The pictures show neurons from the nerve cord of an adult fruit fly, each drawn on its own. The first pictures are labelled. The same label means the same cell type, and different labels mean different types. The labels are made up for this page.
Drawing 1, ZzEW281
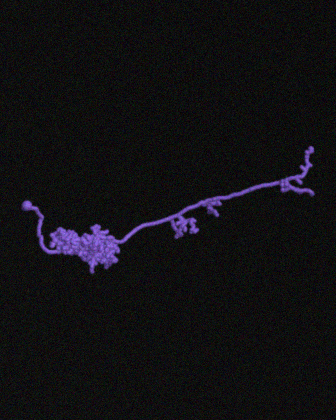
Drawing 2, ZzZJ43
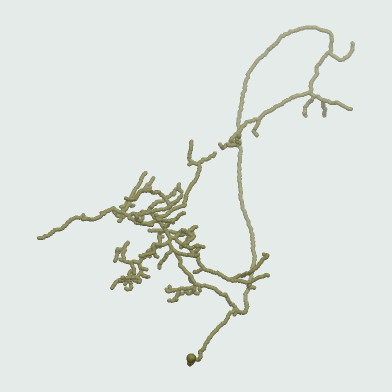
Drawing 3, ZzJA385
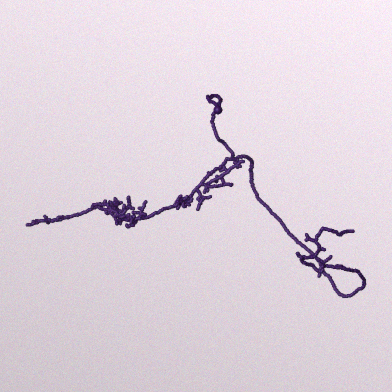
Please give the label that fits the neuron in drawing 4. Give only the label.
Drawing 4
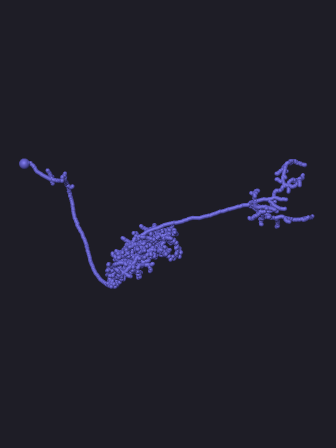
ZzEW281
